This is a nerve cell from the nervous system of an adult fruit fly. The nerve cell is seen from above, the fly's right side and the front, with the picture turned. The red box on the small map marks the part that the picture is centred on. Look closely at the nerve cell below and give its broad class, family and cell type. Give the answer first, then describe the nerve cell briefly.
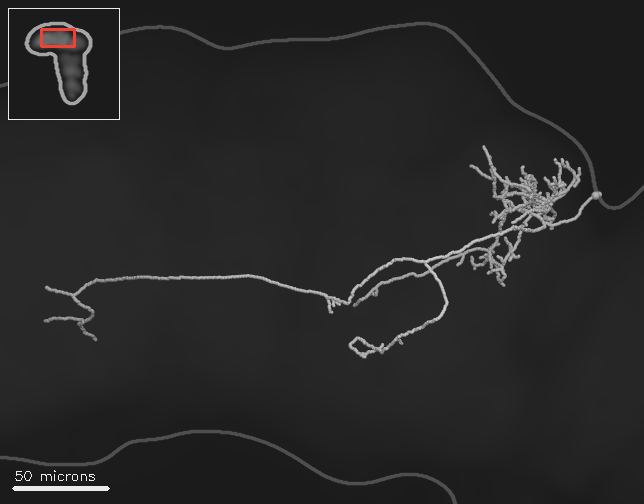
Its broad class is central-brain intrinsic neuron. Its family is hemilineage VLPl&p2_lateral. It is of cell type AVLP149. The cell body can be seen on the right of the picture. By the scale bar it is about 300 microns wide in this view. Dozens of branch ends can be seen.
